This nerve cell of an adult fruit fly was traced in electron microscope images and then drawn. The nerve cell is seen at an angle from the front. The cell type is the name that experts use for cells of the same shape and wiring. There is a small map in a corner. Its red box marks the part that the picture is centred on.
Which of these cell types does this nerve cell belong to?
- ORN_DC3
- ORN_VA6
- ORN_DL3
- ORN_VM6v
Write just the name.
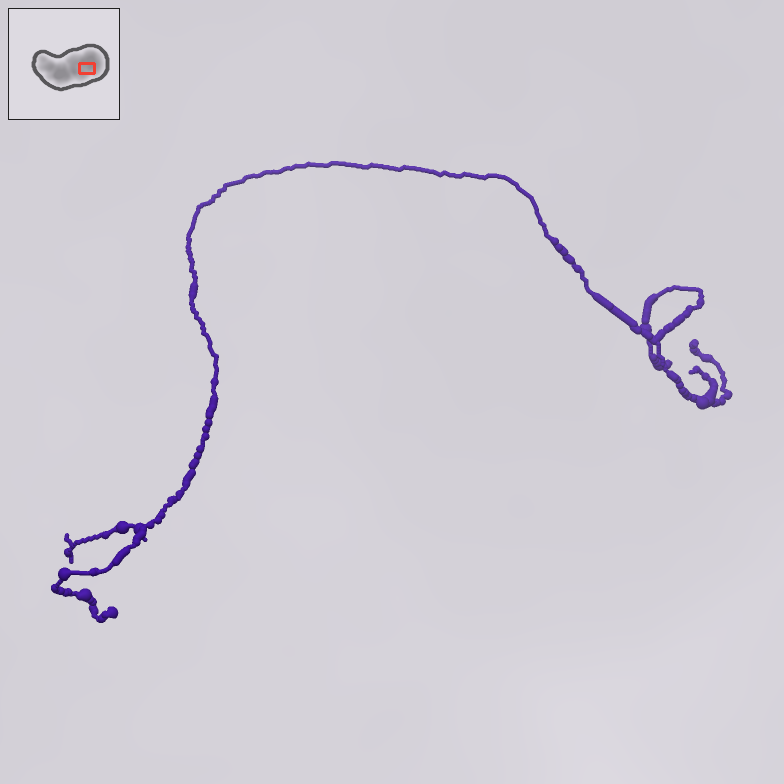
ORN_VA6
